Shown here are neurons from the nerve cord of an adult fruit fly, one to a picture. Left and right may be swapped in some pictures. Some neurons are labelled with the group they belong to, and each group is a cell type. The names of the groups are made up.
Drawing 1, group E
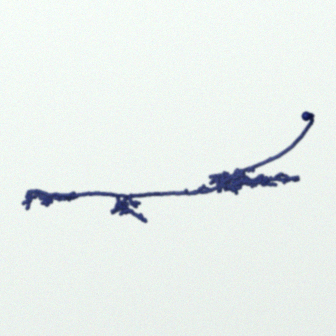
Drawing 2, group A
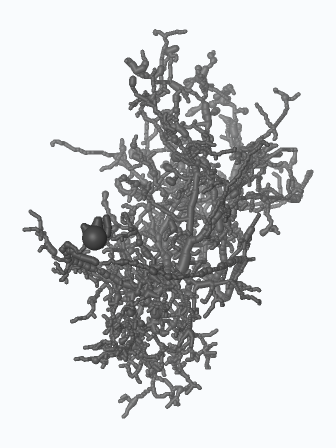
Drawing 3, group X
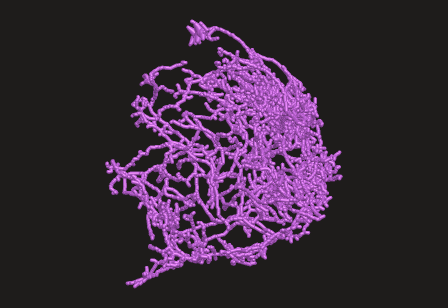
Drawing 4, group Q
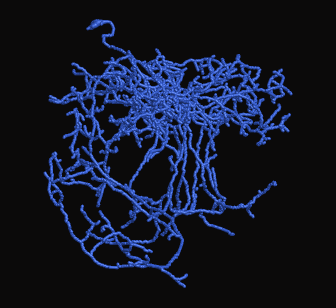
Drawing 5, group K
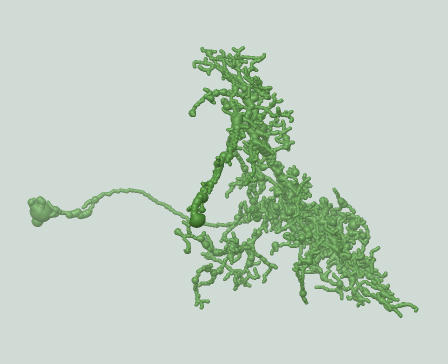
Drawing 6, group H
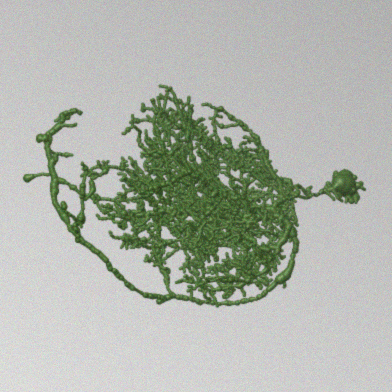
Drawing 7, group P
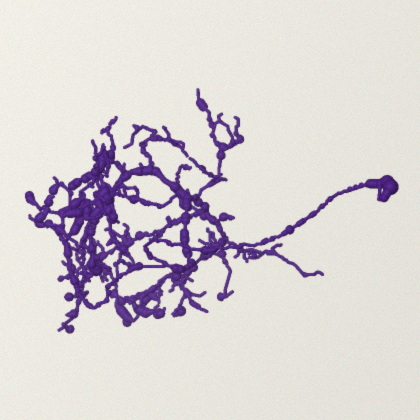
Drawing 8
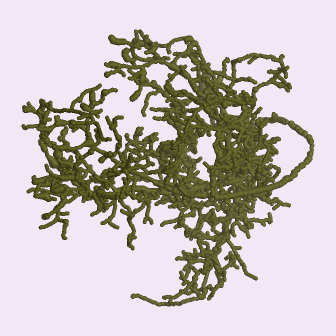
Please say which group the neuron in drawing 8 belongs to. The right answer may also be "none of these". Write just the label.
group A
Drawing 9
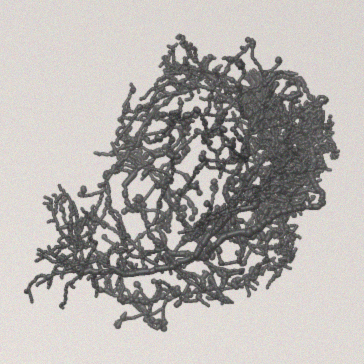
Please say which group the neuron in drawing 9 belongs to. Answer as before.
group X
